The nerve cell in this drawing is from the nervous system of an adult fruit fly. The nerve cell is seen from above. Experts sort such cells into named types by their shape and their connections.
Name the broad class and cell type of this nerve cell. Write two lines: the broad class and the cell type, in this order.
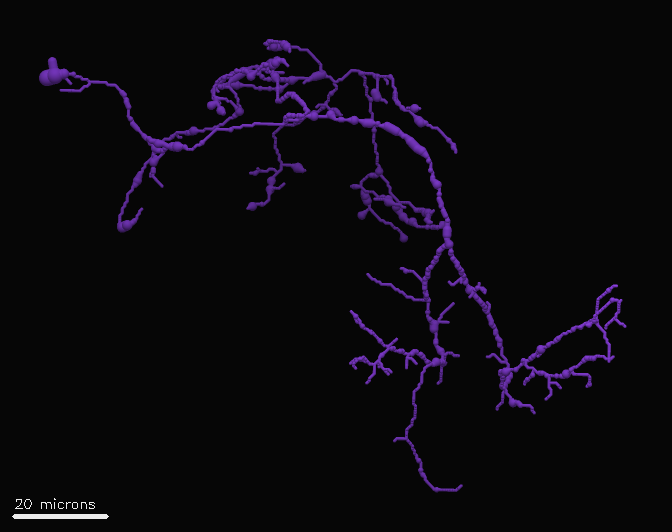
central-brain intrinsic neuron
GNG274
